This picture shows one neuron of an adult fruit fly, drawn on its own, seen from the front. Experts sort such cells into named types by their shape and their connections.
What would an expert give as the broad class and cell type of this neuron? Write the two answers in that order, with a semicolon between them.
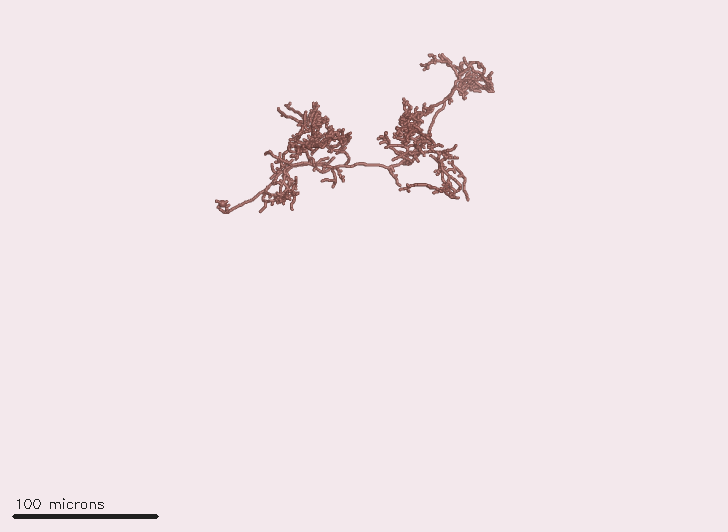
central-brain intrinsic neuron; CRE050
